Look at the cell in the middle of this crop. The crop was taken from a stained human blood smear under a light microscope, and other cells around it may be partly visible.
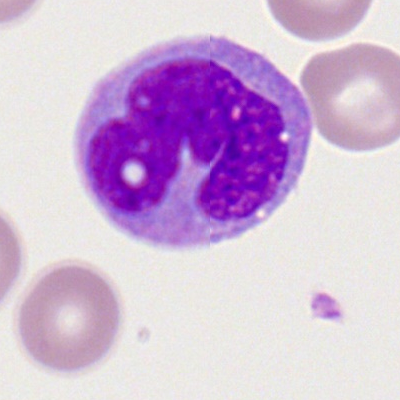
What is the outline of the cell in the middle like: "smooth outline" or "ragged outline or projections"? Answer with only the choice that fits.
Smooth outline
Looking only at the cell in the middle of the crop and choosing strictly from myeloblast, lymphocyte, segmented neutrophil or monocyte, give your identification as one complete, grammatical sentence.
Of the cells in this crop, the central one is a monocyte.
